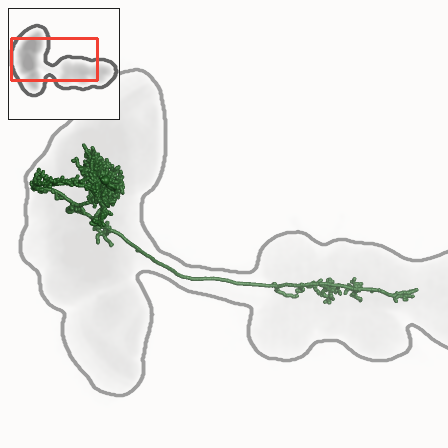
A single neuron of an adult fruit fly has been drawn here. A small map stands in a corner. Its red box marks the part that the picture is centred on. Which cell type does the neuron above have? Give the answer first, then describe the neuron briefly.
It is of cell type DNp59. Its broad class is descending neuron. It reaches both the brain and the nerve cord, passing through the neck. The cell body can be seen on the left of the picture.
